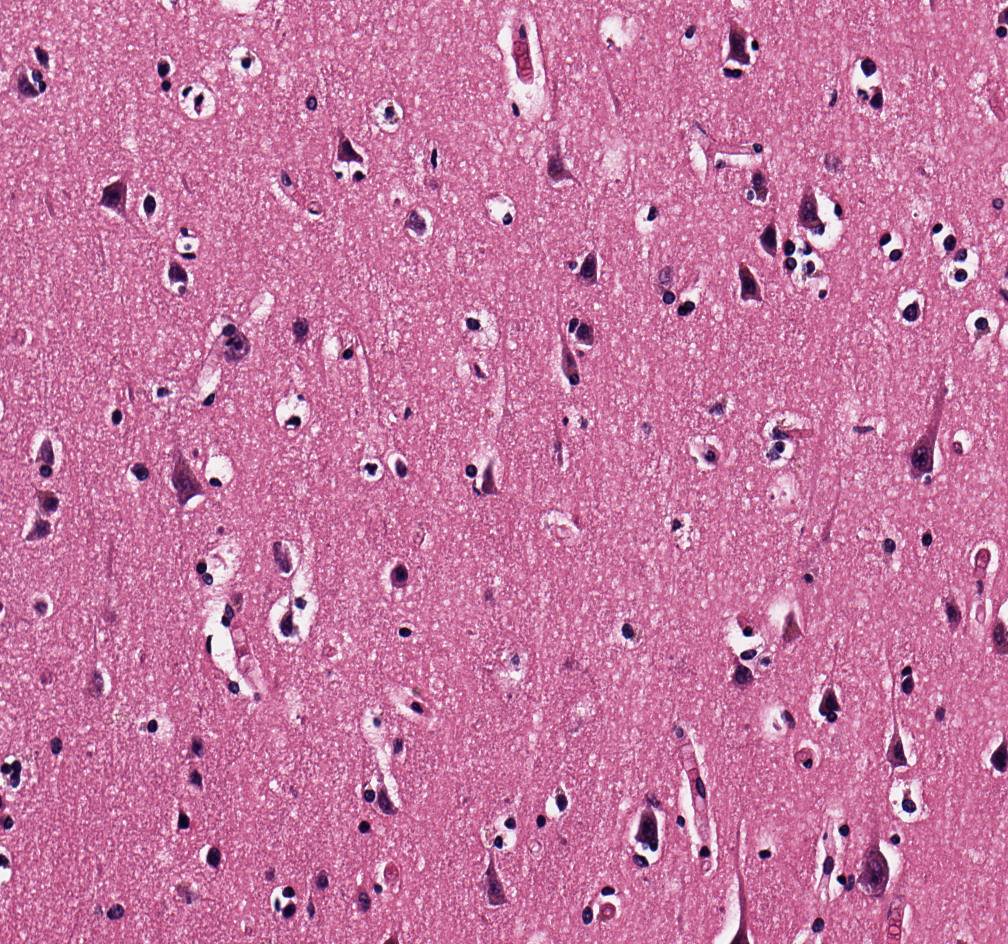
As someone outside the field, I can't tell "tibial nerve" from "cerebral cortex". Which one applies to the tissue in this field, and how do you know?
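It's cerebral cortex, not tibial nerve, because of the triangular neuron cell bodies scattered throughout, their tapering processes mostly running vertically.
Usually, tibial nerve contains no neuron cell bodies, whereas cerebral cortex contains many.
Cells lie singly on a uniform pink background, forming no glands, tubules or other units. Many small, round, dark nuclei with little visible cytoplasm sit between the larger cell bodies, and in places, such as the upper right, two or more cluster tightly against a larger cell body.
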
